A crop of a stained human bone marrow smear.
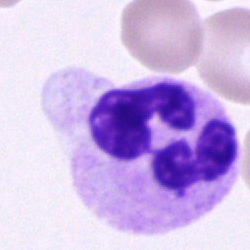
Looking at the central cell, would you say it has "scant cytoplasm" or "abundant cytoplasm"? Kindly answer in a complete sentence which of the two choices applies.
The cell has plenty of cytoplasm around its nucleus.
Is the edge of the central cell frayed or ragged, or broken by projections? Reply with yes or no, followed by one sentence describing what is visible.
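Yes. A broad, pale, rounded bulge projects from the upper left of the cell.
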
